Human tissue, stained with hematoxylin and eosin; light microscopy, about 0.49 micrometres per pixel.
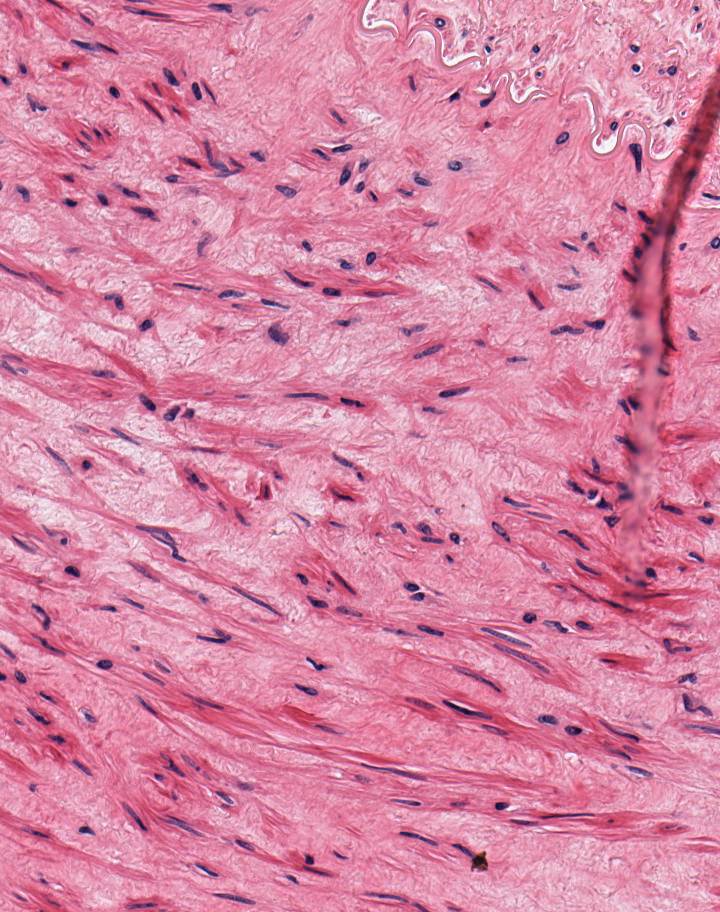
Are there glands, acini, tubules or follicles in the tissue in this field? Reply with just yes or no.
No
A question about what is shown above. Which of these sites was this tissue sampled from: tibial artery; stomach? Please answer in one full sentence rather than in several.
This piece of tissue was sampled from the tibial artery.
